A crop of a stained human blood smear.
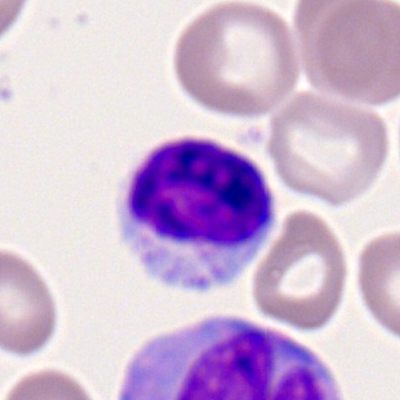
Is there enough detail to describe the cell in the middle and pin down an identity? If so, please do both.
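The outline of the cell is roughly round. Its nucleus is one unlobed mass, and no nucleolus can be seen in it. Fine purplish granules are scattered through the cytoplasm. It is a lymphocyte.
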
